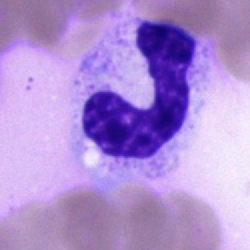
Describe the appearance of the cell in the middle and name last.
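A single unsegmented band of nucleus bends into a hook, its longer limb rising along the right side of the cell. The chromatin is dark purple and coarsely clumped, with paler patches. Fine lilac granules are scattered through the cytoplasm. This is a band neutrophil.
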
